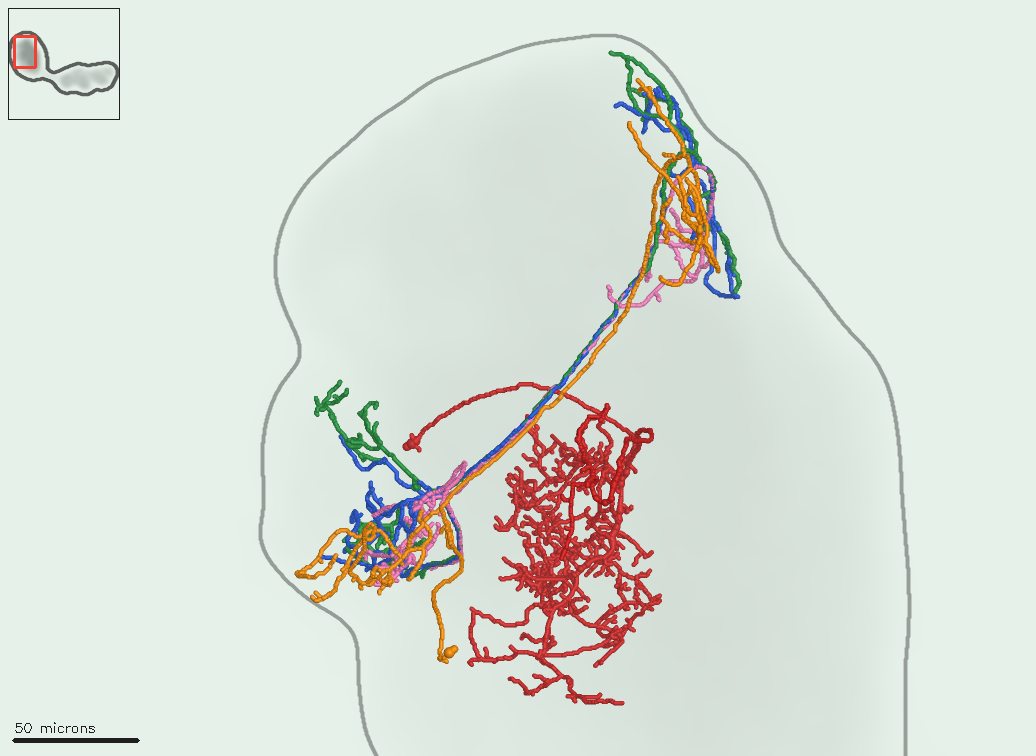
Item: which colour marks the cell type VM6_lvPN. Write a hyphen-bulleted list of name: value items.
- colour: pink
